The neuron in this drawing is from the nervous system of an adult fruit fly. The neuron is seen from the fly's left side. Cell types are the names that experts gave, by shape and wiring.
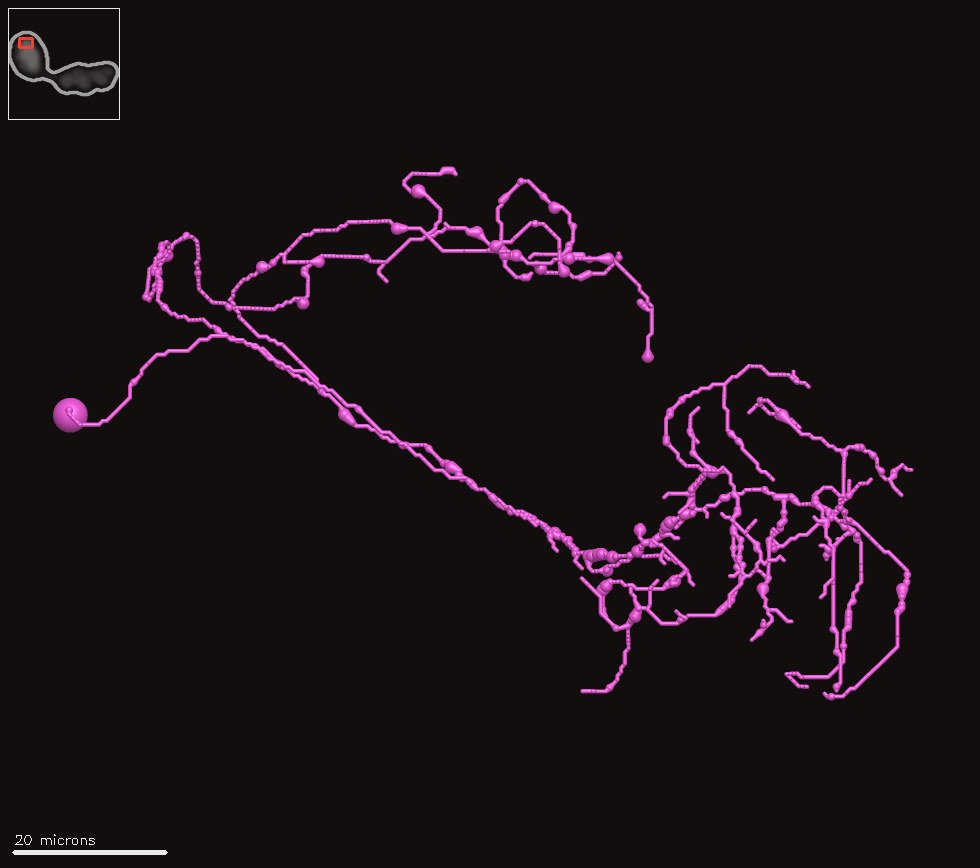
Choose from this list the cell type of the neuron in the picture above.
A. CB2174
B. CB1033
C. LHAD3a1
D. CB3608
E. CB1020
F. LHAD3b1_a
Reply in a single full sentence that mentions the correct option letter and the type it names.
Option A is CB2174, the cell type of the neuron.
